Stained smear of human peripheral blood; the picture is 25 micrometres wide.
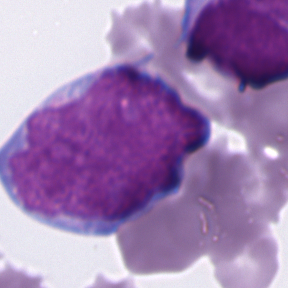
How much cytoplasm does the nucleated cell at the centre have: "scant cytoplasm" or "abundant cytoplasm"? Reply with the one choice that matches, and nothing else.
Scant cytoplasm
